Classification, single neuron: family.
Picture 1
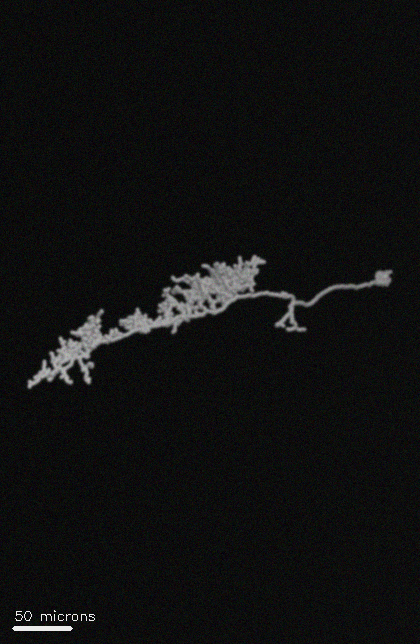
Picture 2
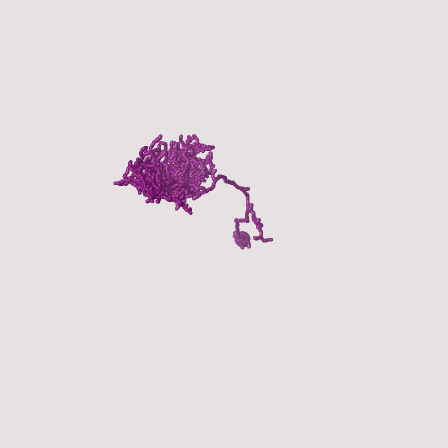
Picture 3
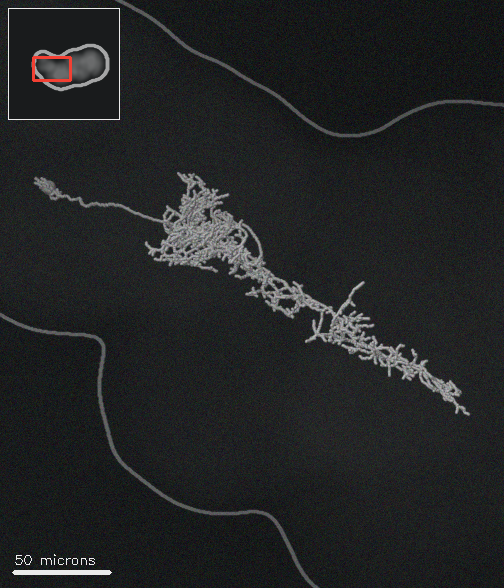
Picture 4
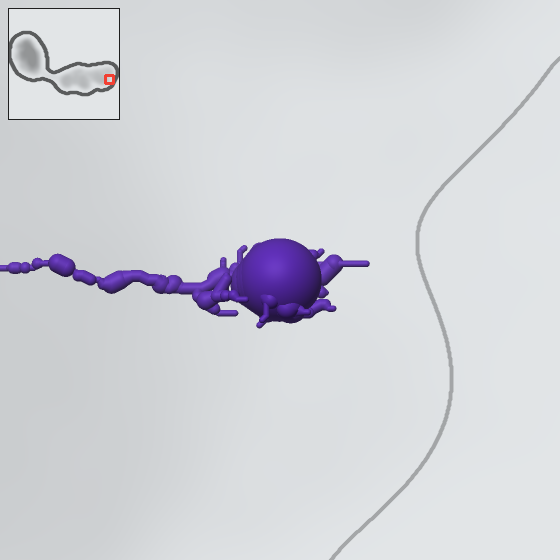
hemilineage 06B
